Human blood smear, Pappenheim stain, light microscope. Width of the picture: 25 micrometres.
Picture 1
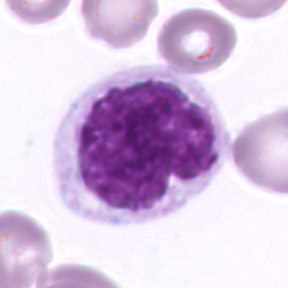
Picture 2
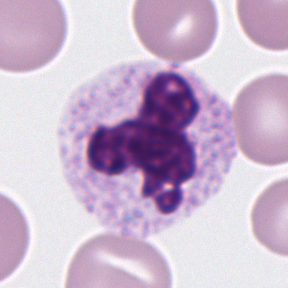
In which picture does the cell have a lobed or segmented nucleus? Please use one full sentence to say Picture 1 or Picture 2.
In picture 2, the cell has a nucleus made up of separate segments.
